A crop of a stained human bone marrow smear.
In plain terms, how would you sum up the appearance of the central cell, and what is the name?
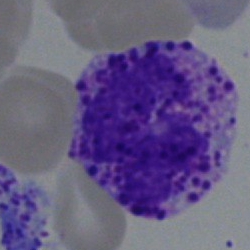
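Round granules of unequal size overlie the nucleus and obscure its outline. The purple nuclear mass occupies most of the centre of the cell. Between the granules, the cytoplasm is pale lilac-grey. The cell is a basophil.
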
